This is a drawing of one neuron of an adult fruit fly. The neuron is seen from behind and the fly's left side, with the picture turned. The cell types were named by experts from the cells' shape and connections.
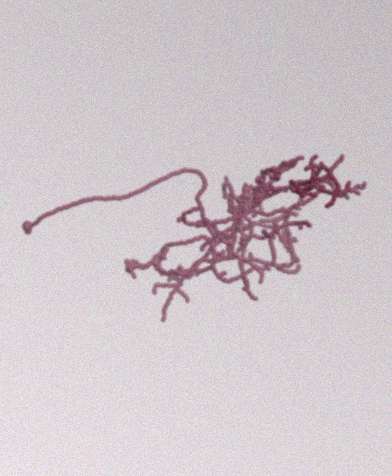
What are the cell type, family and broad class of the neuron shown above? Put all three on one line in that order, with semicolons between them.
AVLP002; hemilineage LHl1; central-brain intrinsic neuron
